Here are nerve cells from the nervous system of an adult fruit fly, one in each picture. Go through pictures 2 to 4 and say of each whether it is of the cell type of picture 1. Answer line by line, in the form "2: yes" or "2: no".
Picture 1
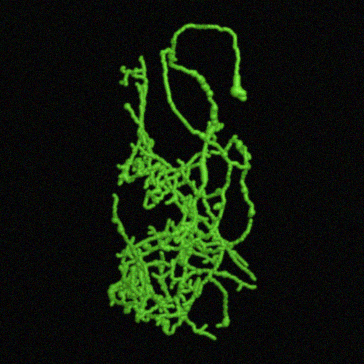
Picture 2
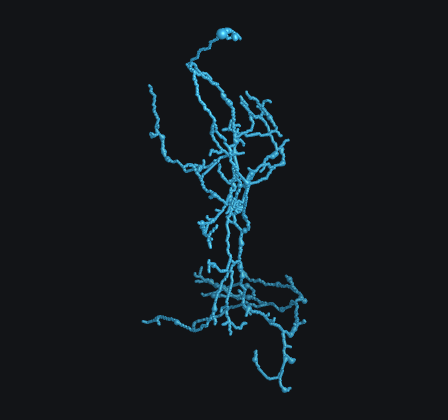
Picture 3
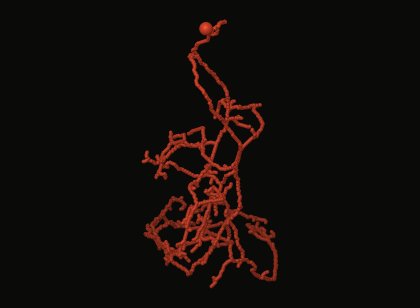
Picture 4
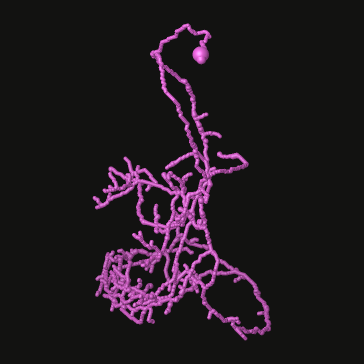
2: no
3: yes
4: yes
